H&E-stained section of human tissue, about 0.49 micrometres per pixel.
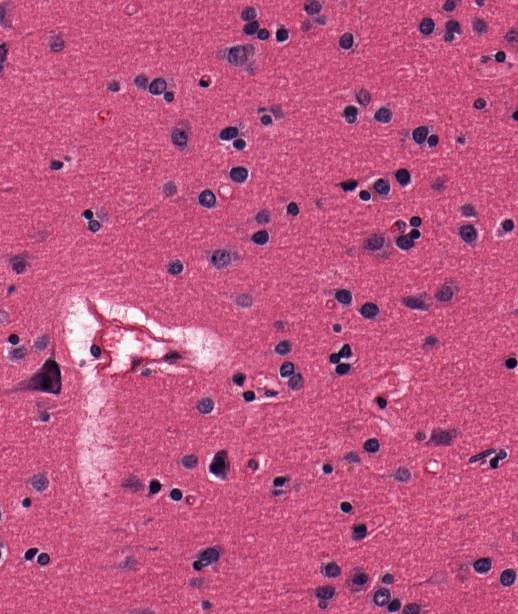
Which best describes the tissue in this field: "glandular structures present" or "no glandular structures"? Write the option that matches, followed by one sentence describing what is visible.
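No glandular structures. No epithelium or glands are present anywhere in the field.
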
